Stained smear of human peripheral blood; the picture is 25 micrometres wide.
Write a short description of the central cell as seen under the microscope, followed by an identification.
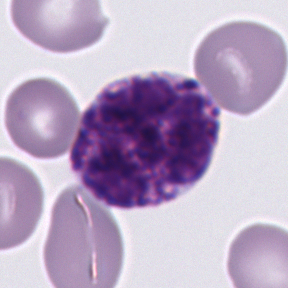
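Looking at the central cell, I see coarse dark purple granules spread over all of it. They are dense enough to cover the nucleus, so I can't follow its outline. The dark material forms irregular clumped masses rather than one smooth round body. It measures about 14 by 11 micrometres, and its upper right edge touches a red cell. So this is a basophil.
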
